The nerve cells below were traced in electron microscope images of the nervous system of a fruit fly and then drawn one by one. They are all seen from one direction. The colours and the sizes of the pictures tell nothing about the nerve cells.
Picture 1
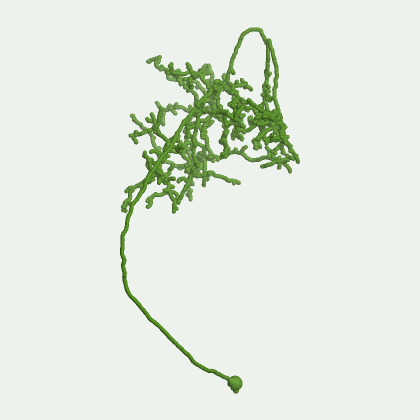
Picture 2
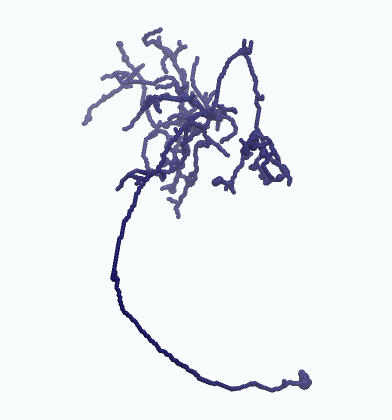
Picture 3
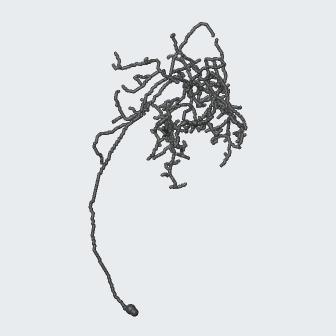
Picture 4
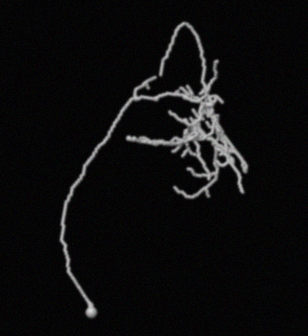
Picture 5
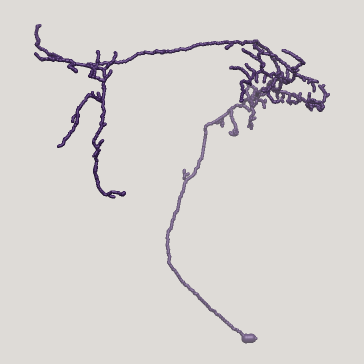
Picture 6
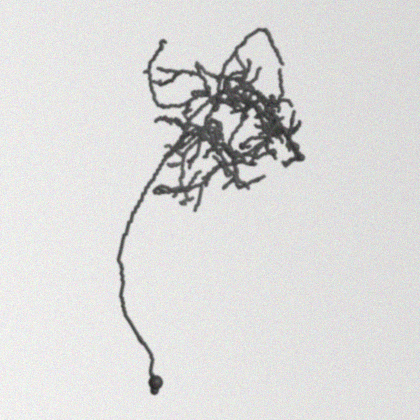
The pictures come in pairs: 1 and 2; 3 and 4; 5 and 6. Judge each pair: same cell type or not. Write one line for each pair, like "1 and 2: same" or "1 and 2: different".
1 and 2: different
3 and 4: same
5 and 6: different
